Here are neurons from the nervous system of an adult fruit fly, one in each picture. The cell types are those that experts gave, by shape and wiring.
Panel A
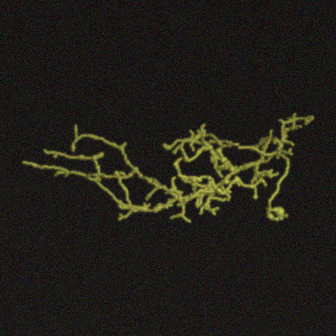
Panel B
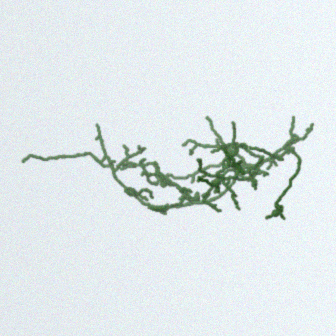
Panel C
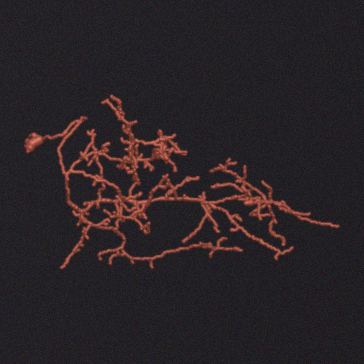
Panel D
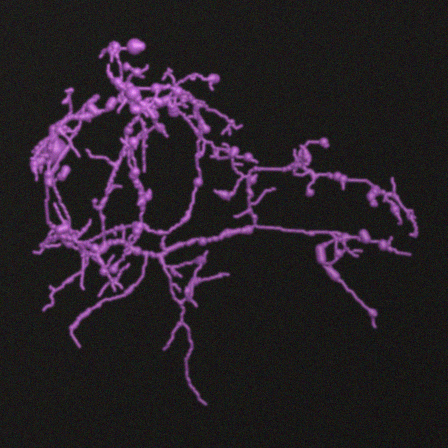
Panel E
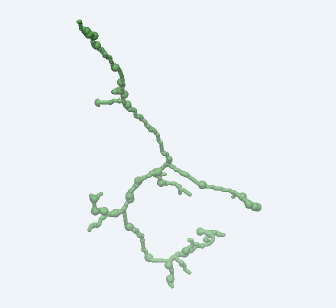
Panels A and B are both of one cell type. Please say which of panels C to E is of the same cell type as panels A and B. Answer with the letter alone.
C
